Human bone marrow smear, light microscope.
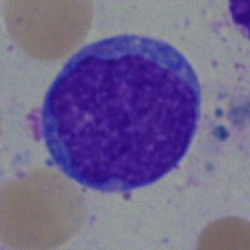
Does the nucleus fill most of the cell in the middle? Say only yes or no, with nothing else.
Yes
